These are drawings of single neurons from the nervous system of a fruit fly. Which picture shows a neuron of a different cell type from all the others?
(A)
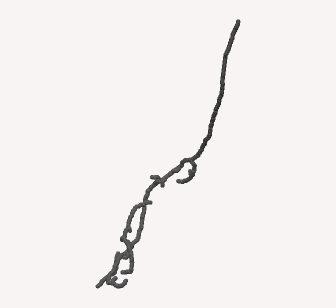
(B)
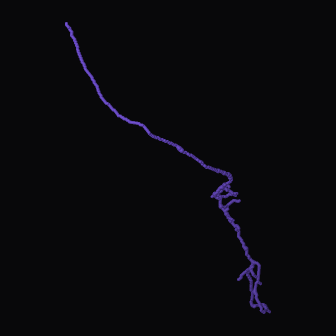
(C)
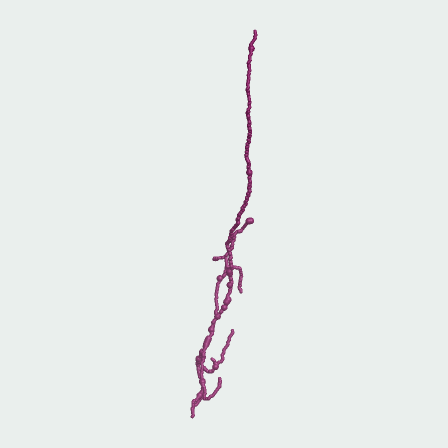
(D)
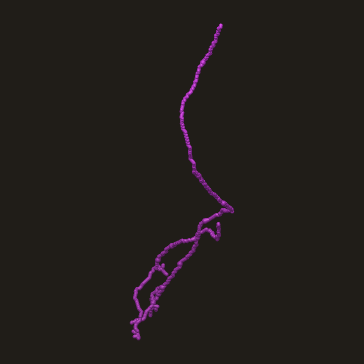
D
